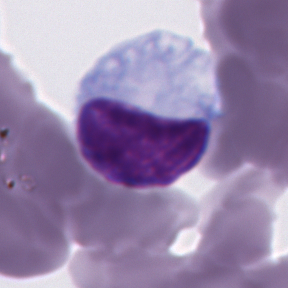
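Hairy cell. Round, with a slightly frayed edge at upper right. Chromatin dense, deep purple, faintly streaked. Cytoplasm foamy, with many small pale vacuoles; no distinct granules.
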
